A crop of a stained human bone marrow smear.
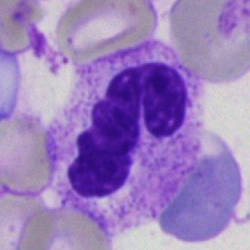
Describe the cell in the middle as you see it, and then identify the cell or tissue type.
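Taking the nucleus first, it forms a long, curved band bent into a hook, with several shallow constrictions along its left limb. Its chromatin is dark purple and densely condensed. Turning to the cytoplasm, it is abundant and pale pinkish-lilac, filled with fine, evenly scattered purplish-pink granules. Last, the name: this is a segmented neutrophil.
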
